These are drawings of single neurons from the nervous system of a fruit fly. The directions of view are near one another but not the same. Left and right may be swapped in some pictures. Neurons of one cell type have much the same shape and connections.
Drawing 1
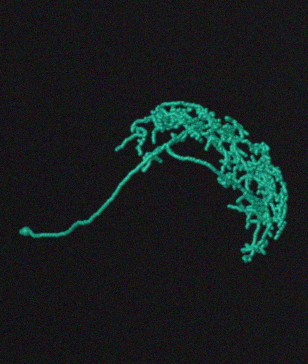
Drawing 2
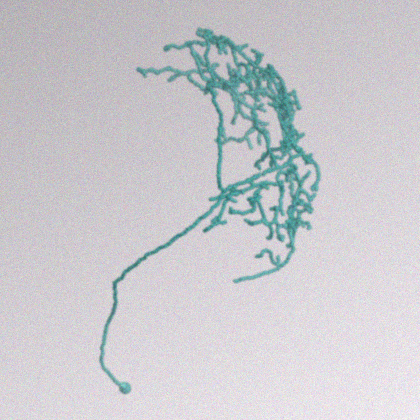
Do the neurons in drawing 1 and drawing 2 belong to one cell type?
yes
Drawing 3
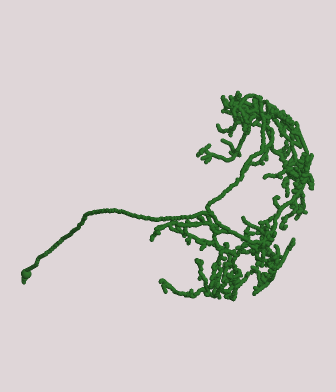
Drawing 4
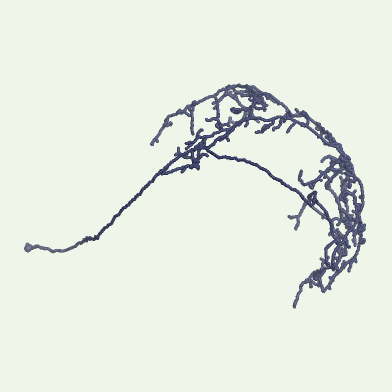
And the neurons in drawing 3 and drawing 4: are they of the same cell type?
yes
